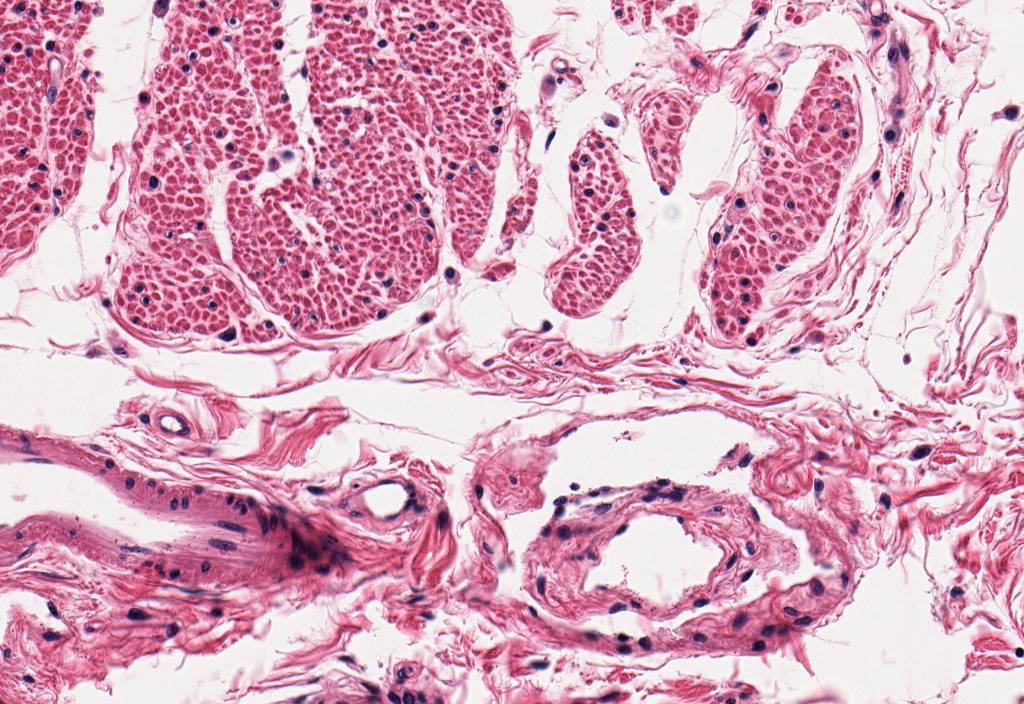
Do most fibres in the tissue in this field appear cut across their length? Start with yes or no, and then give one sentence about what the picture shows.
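Yes. The upper half of the field is filled with bundles of transversely cut fibres, and the lower half is loose connective tissue containing vessels.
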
